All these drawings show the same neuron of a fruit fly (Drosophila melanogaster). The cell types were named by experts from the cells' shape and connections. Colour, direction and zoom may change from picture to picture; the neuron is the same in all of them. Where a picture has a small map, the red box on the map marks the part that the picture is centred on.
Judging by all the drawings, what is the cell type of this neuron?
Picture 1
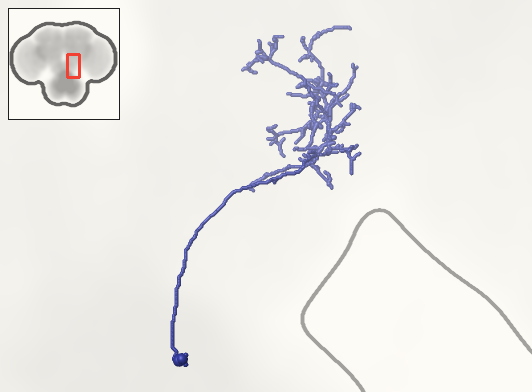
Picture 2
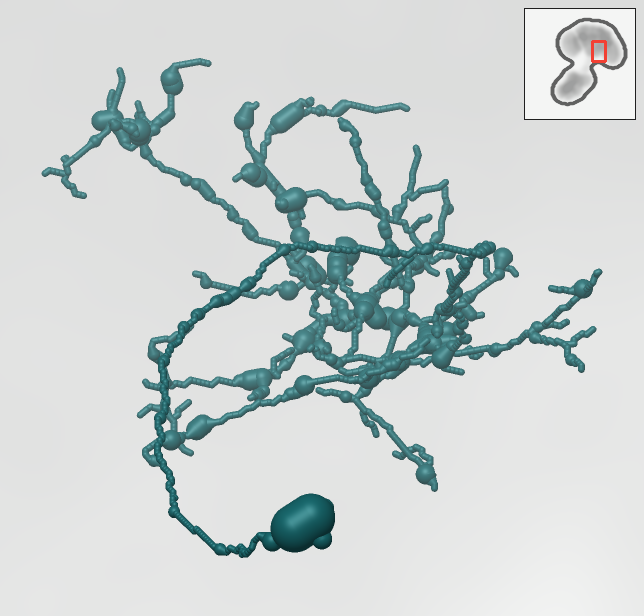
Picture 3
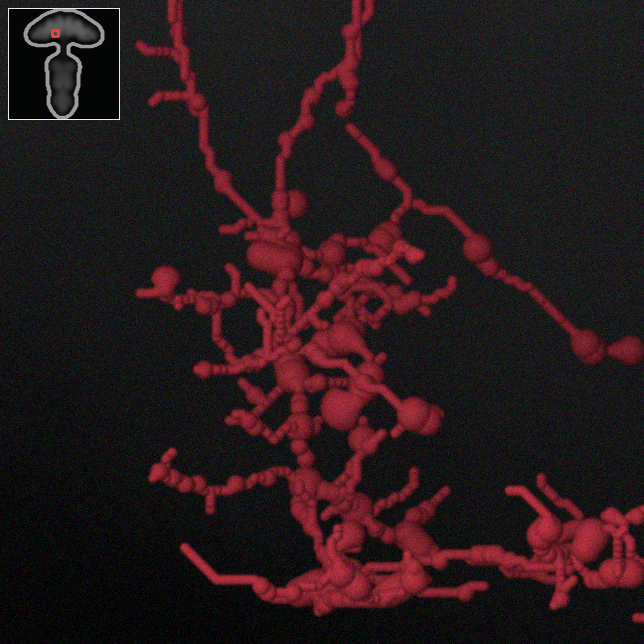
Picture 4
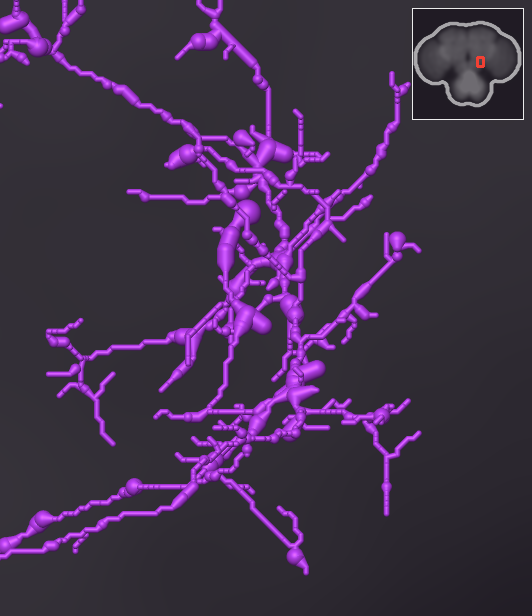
CB3748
